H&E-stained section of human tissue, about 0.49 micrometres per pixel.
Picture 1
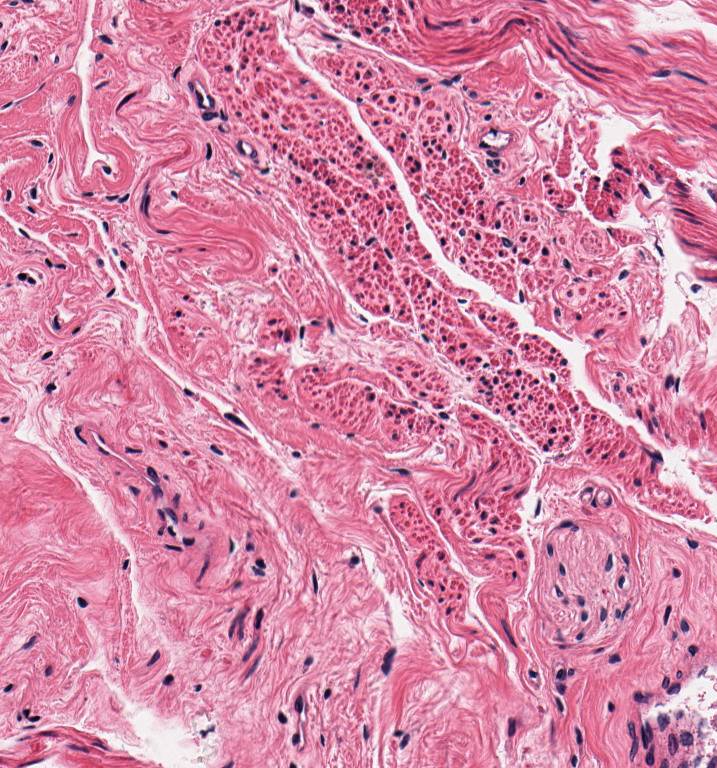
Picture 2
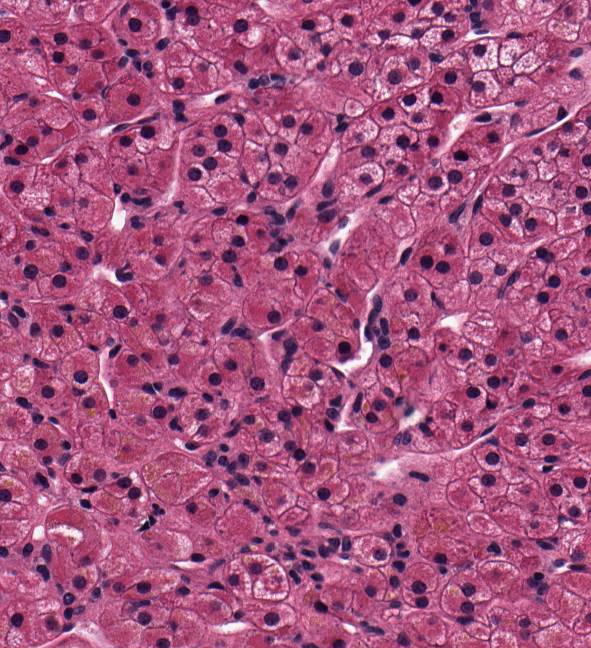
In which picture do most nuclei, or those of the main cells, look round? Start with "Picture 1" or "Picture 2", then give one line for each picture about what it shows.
Picture 2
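In picture 1: The nuclei scattered in the collagen are sparse, dark and elongated or spindle-shaped.
In picture 2: The large polygonal cells have round, centrally placed nuclei with a visible dark nucleolus.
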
